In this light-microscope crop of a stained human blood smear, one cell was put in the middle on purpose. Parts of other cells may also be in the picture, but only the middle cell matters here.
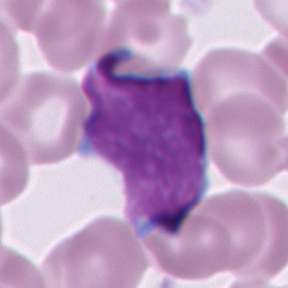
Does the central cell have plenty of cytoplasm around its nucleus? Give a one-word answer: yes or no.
No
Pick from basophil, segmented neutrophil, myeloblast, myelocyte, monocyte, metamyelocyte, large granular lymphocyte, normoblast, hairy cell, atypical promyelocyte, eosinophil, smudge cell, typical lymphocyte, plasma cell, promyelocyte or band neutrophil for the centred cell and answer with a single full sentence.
Seen at the centre of the crop is a typical lymphocyte.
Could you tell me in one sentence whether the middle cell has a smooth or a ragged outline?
Irregularity marks the cell border, whether as raggedness or as projections.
